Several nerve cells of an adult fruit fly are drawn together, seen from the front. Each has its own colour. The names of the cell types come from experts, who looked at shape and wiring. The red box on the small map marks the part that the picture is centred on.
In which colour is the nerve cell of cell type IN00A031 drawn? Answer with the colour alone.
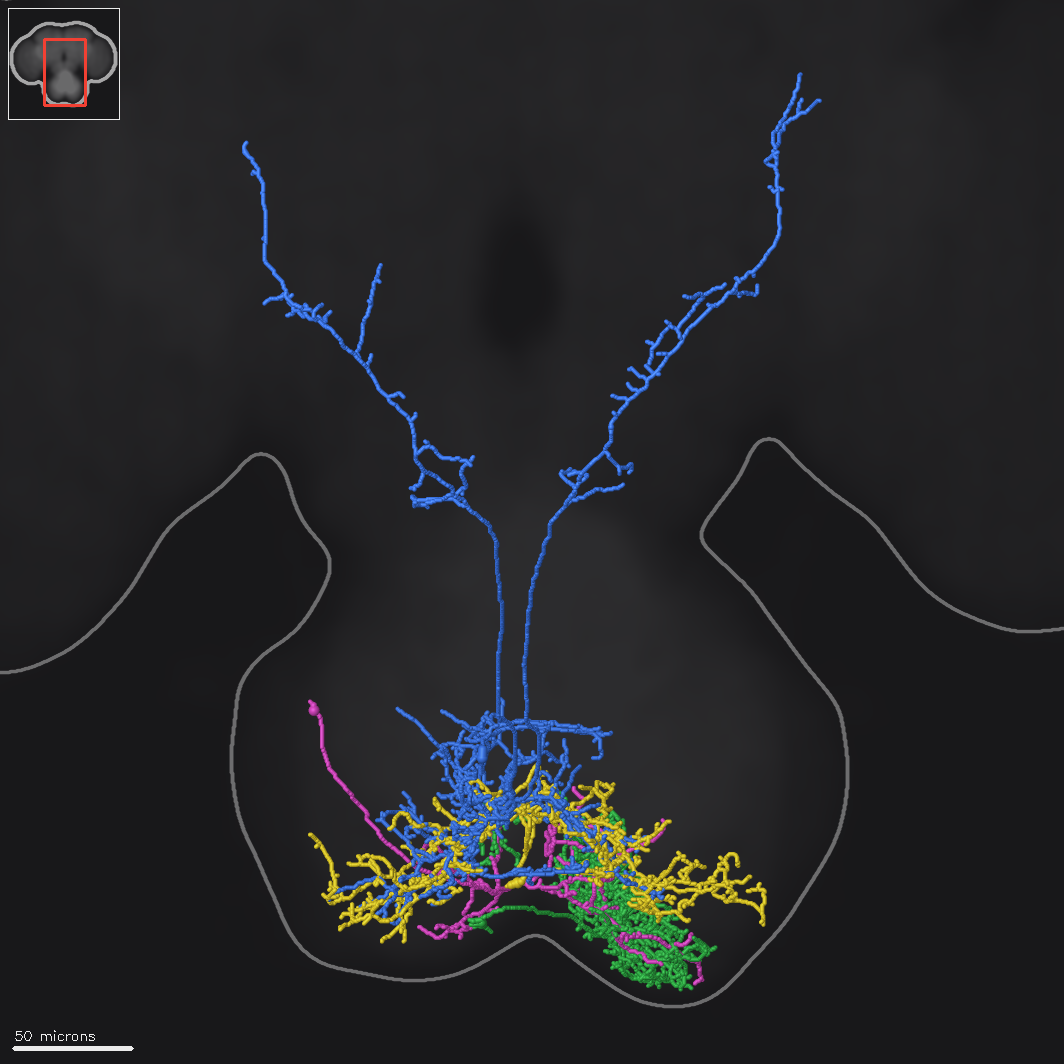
yellow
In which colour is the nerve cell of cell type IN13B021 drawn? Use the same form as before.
green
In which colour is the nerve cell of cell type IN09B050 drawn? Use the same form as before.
magenta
